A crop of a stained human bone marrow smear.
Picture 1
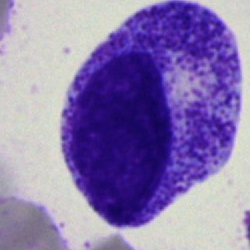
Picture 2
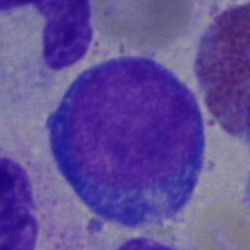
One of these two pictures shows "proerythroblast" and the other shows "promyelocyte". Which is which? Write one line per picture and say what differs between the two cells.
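Picture 1 – promyelocyte. The cytoplasm is packed with coarse dark purple granules.
Picture 2 – proerythroblast. No granules are seen in the cytoplasm.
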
